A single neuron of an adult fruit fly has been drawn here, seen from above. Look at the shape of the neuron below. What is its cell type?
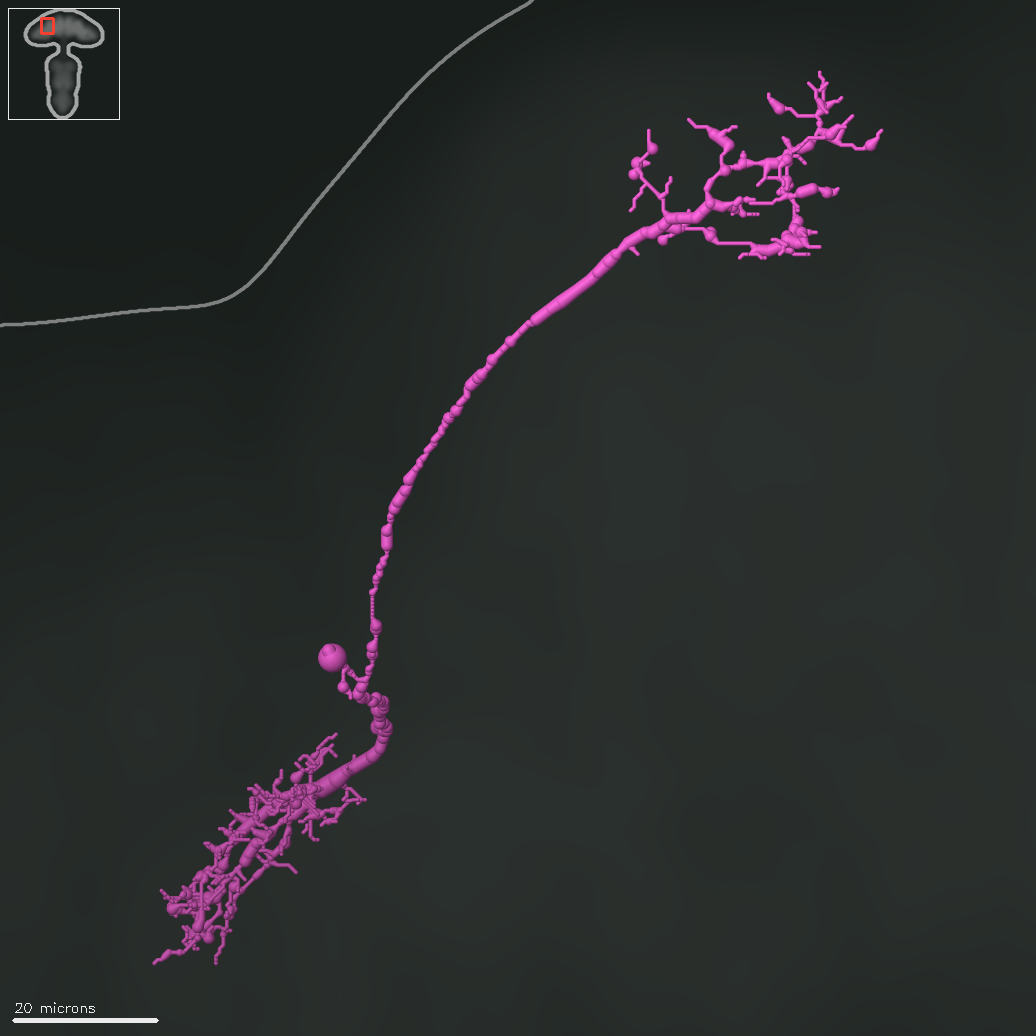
LC10a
